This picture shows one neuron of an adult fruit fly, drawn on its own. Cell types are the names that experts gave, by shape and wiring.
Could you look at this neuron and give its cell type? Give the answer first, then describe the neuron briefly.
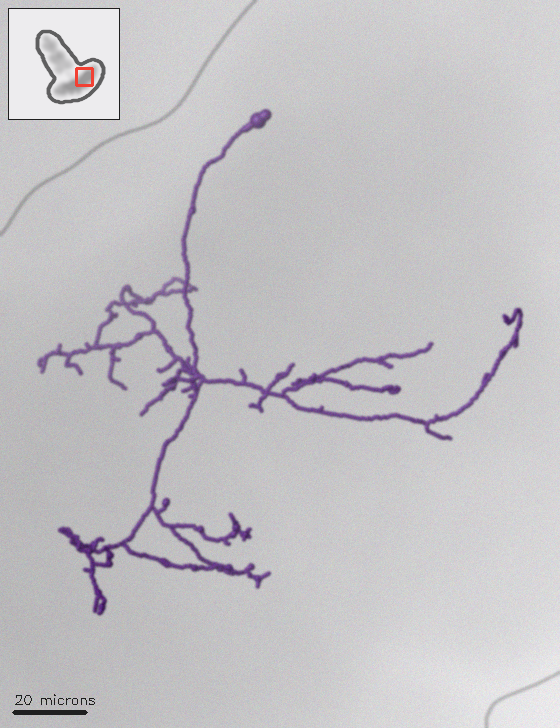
It is of cell type CL147. Its broad class is central-brain intrinsic neuron. The cell body is at the top of the picture. From top to bottom in the picture it spans about 140 microns. Dozens of branch ends can be seen.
